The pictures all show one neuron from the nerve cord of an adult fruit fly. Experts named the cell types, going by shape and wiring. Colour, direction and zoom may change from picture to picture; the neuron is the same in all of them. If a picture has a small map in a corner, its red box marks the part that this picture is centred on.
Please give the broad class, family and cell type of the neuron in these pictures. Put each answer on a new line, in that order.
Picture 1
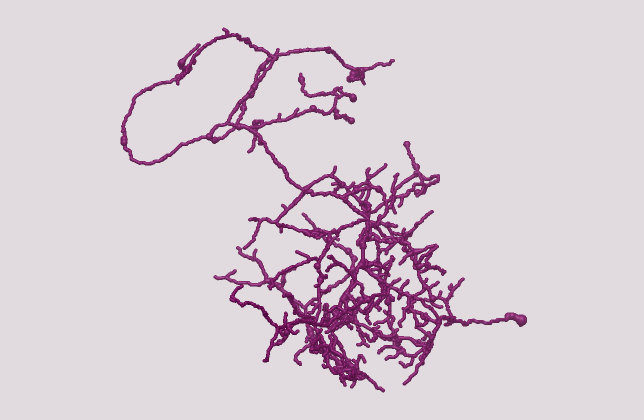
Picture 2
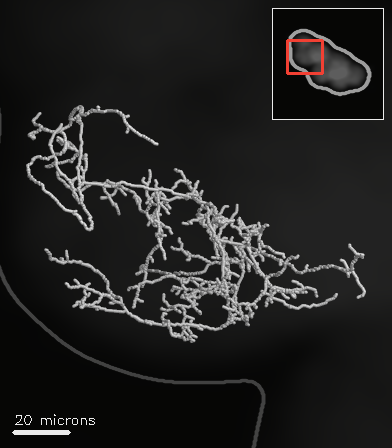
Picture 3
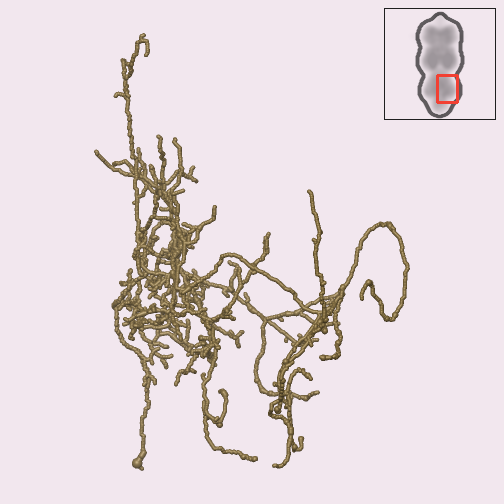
nerve-cord intrinsic neuron
hemilineage 04B
IN04B075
